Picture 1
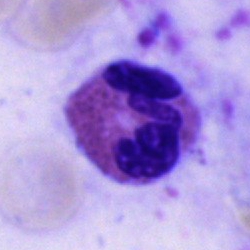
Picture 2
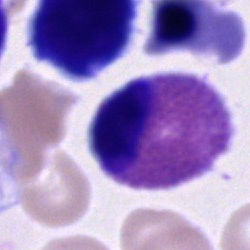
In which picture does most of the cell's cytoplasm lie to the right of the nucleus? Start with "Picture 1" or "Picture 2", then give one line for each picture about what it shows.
Picture 2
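Picture 1: The nucleus lies toward the right side of the cell, leaving a wider band of cytoplasm on the left.
Picture 2: The nucleus sits against the left side of the cell.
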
